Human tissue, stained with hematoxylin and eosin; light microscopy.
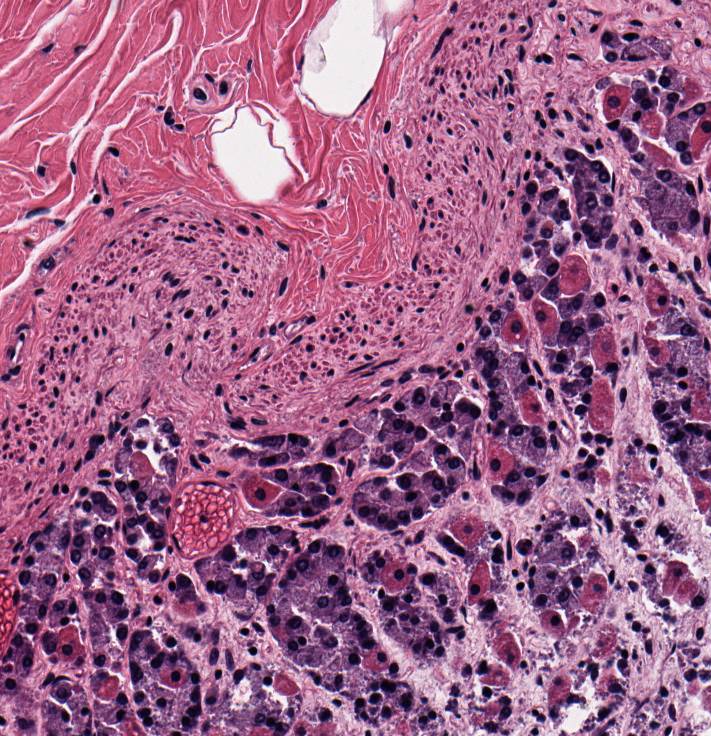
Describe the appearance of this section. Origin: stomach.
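Dense pink collagen occupies the upper left; closely packed cellular tissue fills the lower and right parts. Many cells there have dark purple, granular cytoplasm. Larger cells with smooth pink cytoplasm and a single round nucleus are scattered among them. Cellular-area nuclei are round, dark and fairly uniform.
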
